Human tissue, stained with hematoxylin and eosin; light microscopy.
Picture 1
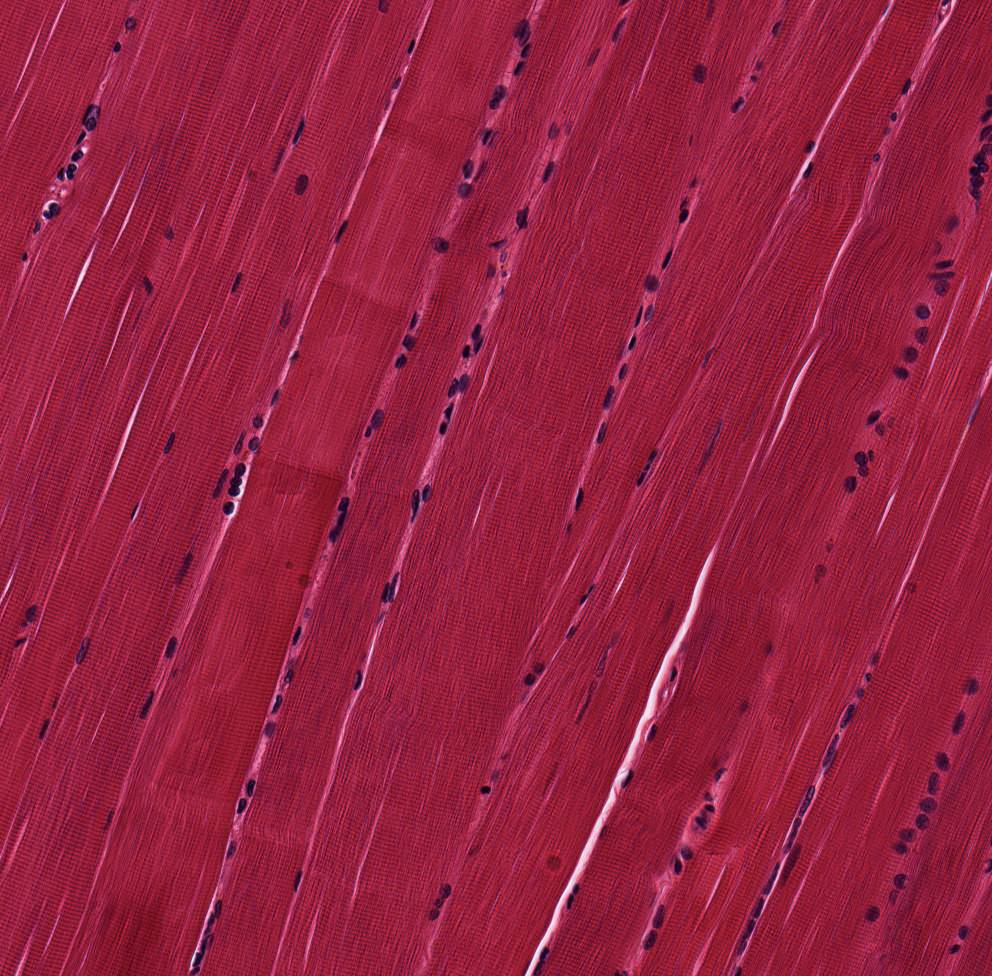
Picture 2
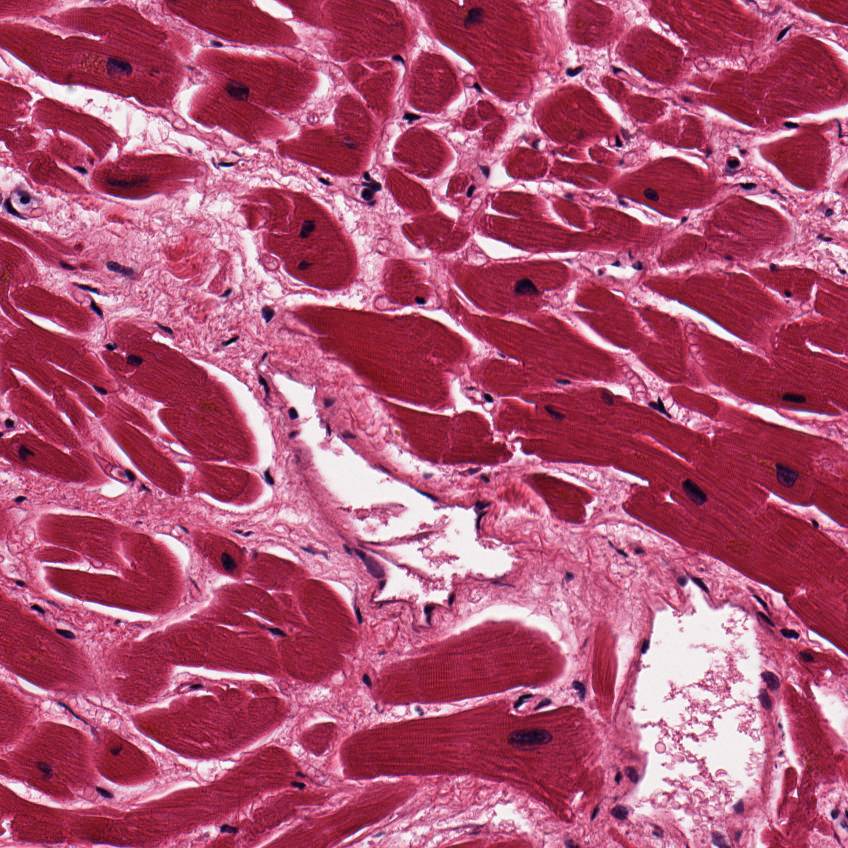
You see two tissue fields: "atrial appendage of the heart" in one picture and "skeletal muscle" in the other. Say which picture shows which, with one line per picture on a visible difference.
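Picture 1 shows tissue from the skeletal muscle. The dark, elongated nuclei lie at the edges of the fibres rather than in their centres.
Picture 2 shows tissue from the atrial appendage of the heart. Each muscle fibre nucleus is single, oval and placed centrally within the fibre.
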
